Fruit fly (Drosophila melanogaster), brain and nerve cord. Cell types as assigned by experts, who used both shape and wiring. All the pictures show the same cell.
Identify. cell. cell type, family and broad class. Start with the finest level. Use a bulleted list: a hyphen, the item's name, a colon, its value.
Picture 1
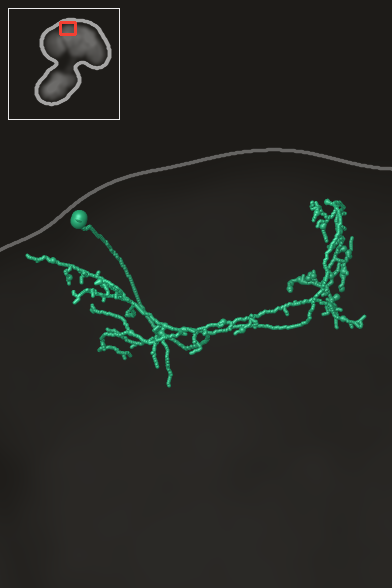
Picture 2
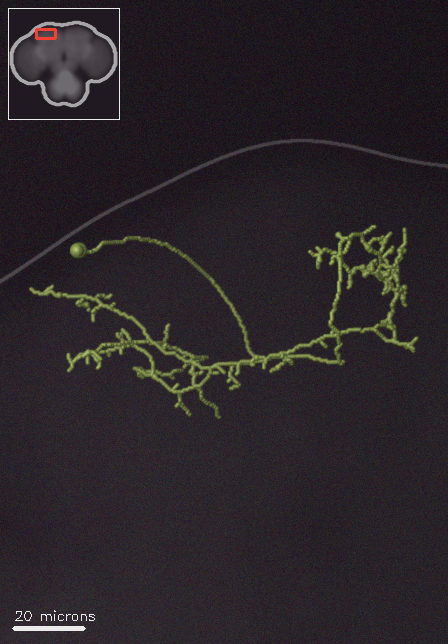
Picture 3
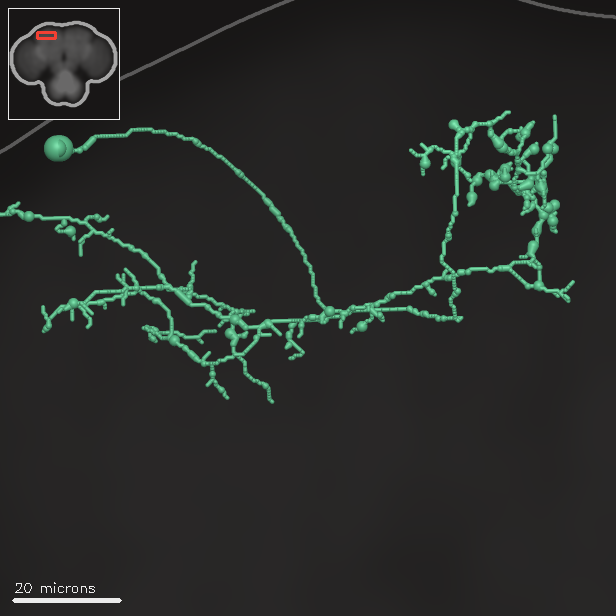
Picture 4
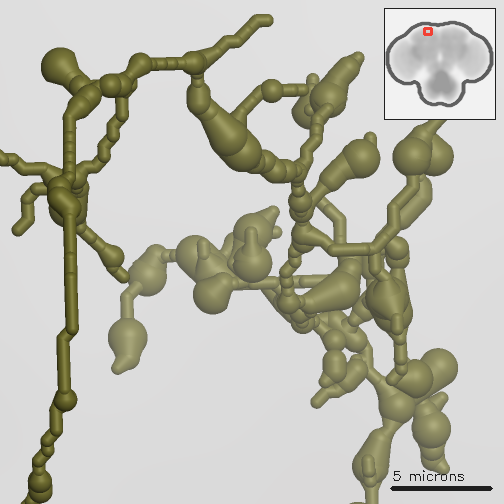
- cell type: CB2116
- family: hemilineage SLPad1_posterior
- broad class: central-brain intrinsic neuron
